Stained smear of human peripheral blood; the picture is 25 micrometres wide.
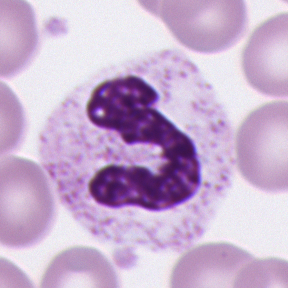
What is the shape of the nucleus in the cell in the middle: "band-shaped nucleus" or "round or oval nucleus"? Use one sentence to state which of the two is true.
There is a curved, band-shaped nucleus without separate lobes in this cell.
